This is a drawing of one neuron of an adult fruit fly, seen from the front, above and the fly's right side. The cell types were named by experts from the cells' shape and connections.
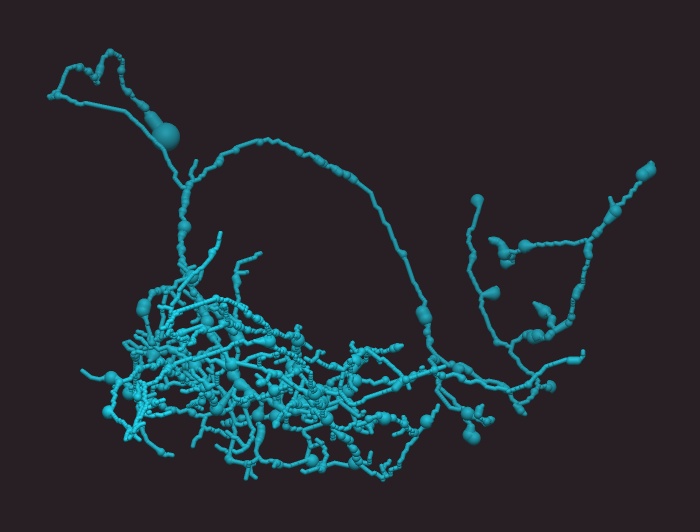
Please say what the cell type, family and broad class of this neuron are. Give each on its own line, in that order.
GNG611
hemilineage LB23
central-brain intrinsic neuron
